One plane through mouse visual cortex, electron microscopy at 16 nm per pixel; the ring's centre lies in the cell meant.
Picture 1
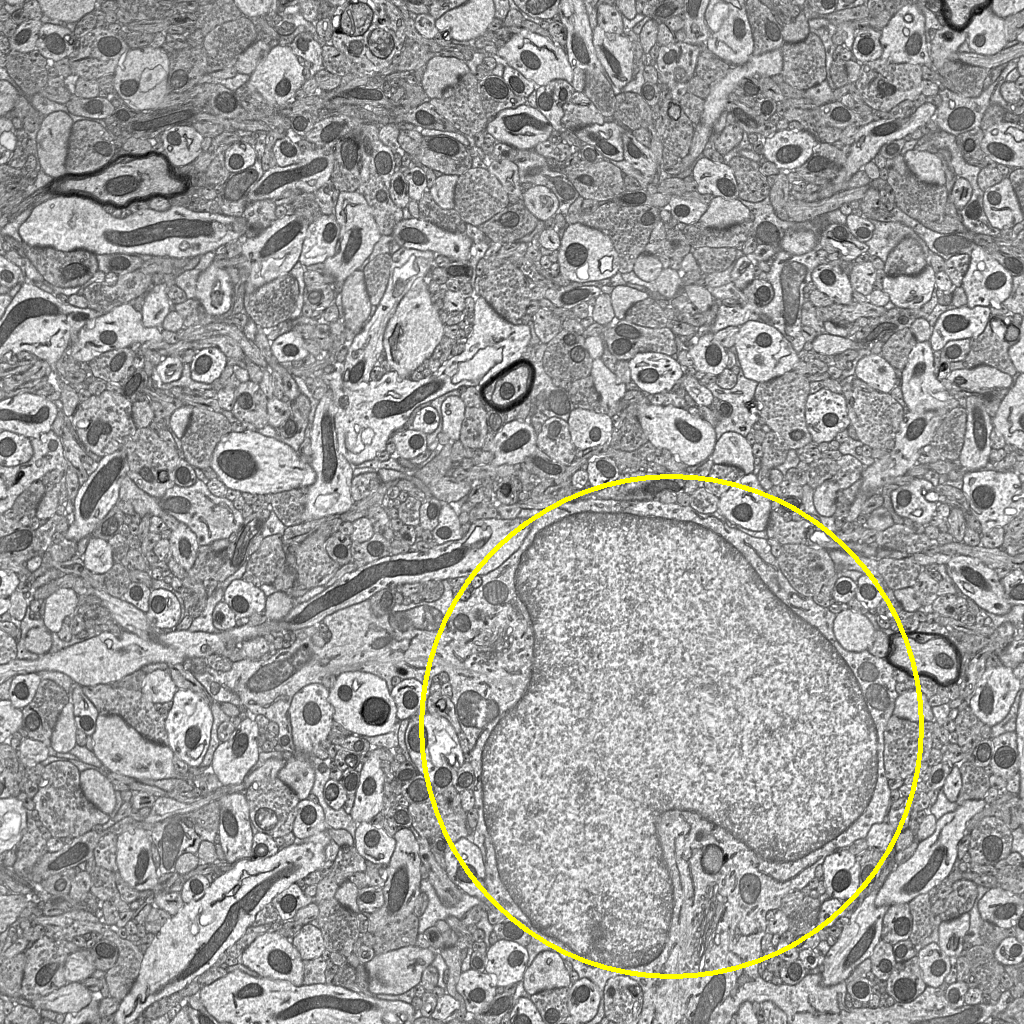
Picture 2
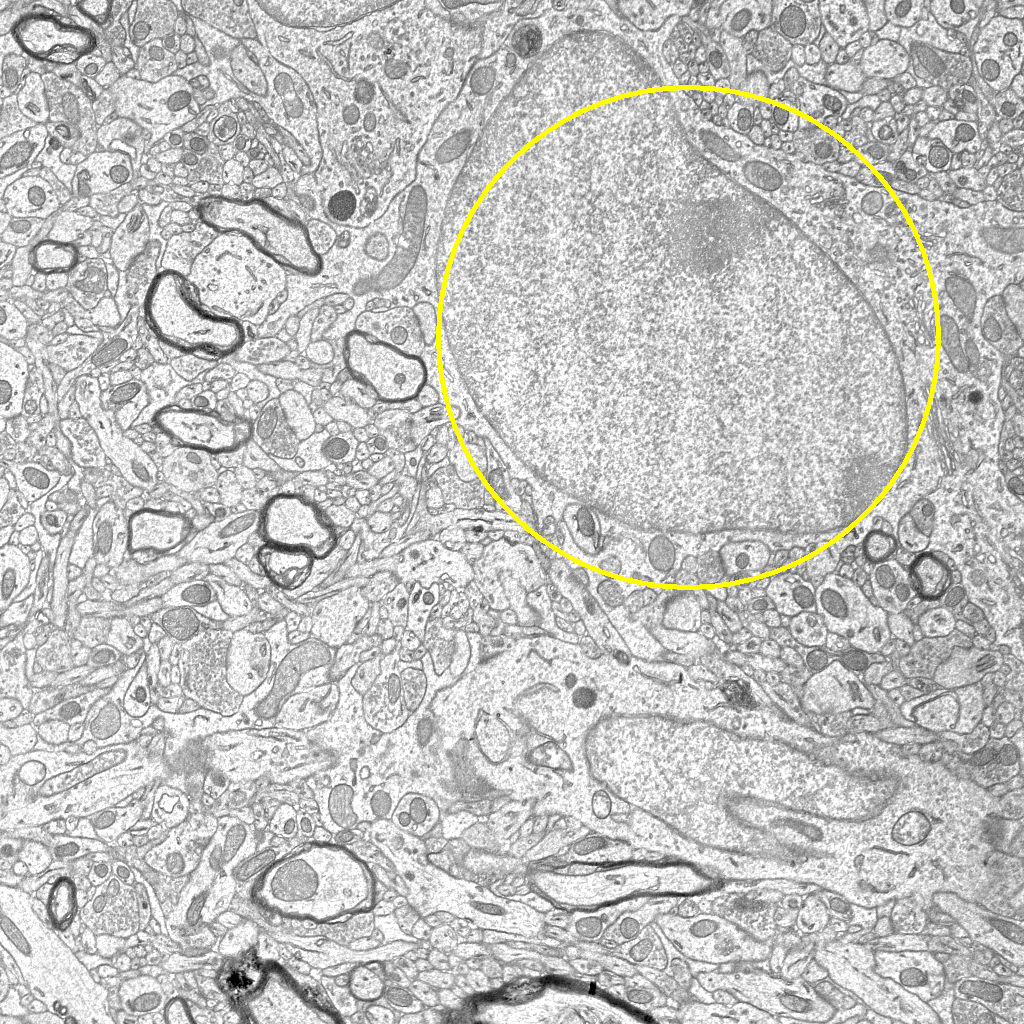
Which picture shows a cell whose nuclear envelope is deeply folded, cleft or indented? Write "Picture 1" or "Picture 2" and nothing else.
Picture 1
